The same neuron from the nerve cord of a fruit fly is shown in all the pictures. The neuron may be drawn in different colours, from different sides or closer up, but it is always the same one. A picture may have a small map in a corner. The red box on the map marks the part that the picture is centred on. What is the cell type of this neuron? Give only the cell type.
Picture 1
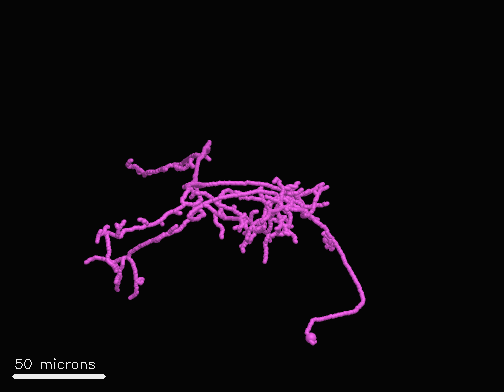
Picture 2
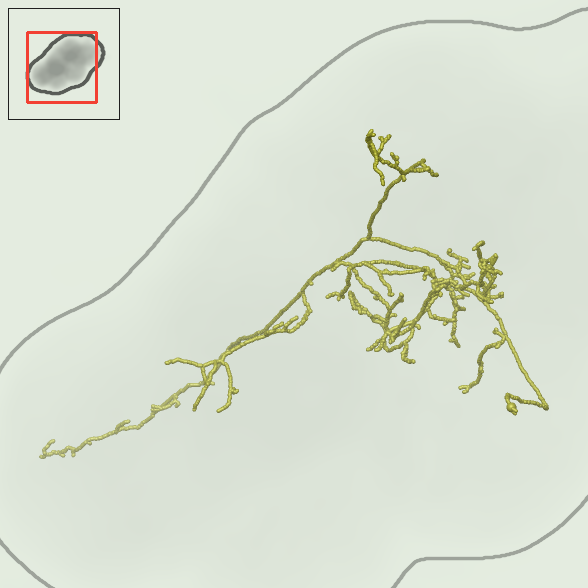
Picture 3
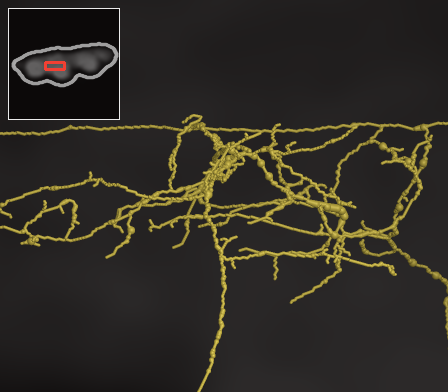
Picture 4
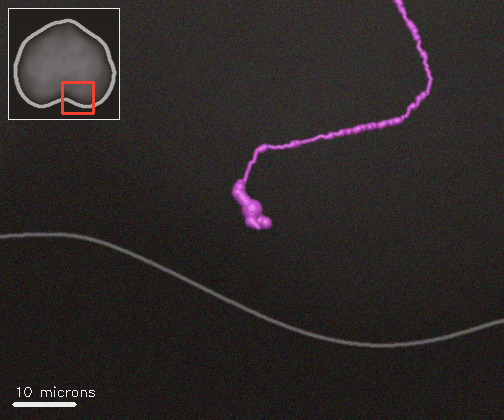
IN07B065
